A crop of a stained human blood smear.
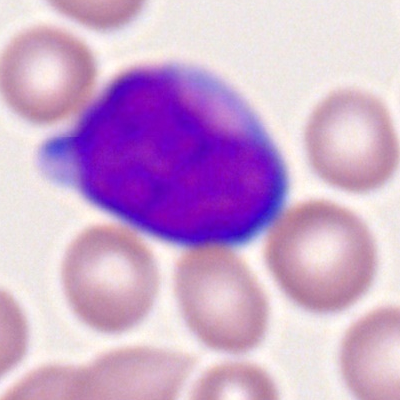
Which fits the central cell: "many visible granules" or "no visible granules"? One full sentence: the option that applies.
No granules can be seen in the cytoplasm of this cell.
